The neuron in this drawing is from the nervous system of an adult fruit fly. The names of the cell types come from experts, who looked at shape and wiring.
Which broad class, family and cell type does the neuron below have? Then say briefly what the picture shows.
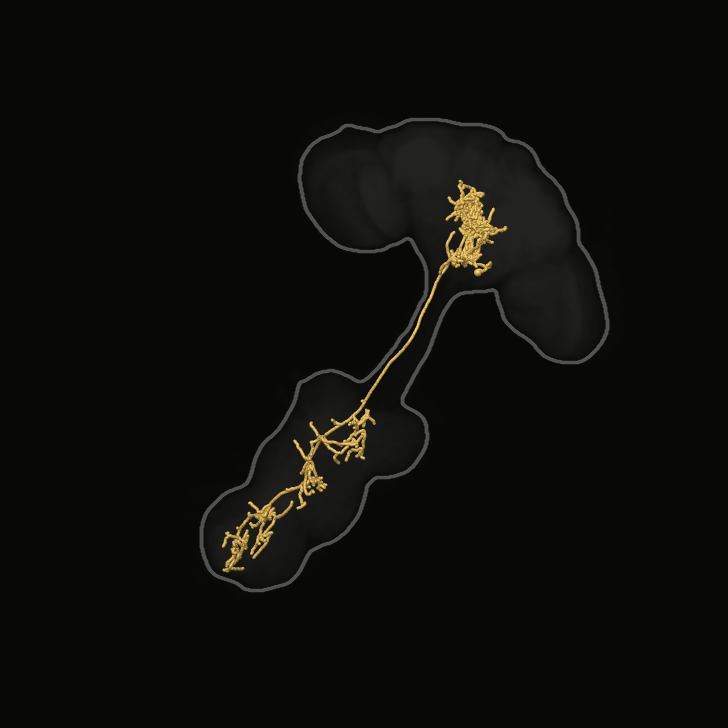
It is a descending neuron. The family is DNg. The cell type is DNg68. It runs through the neck, between the brain and the nerve cord. In this view it is taller than it is wide.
